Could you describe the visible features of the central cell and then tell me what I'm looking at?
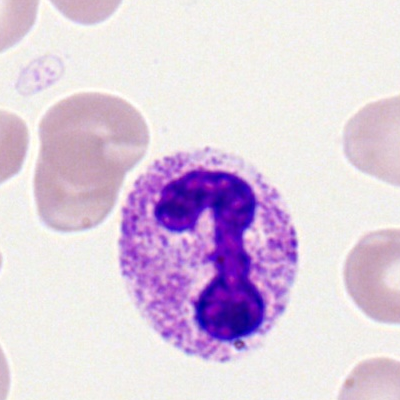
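Smooth, slightly oval outline. Chromatin dense, dark purple, coarsely clumped. Cytoplasm plentiful and pale pink, fine lilac granules throughout. Segmented neutrophil.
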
